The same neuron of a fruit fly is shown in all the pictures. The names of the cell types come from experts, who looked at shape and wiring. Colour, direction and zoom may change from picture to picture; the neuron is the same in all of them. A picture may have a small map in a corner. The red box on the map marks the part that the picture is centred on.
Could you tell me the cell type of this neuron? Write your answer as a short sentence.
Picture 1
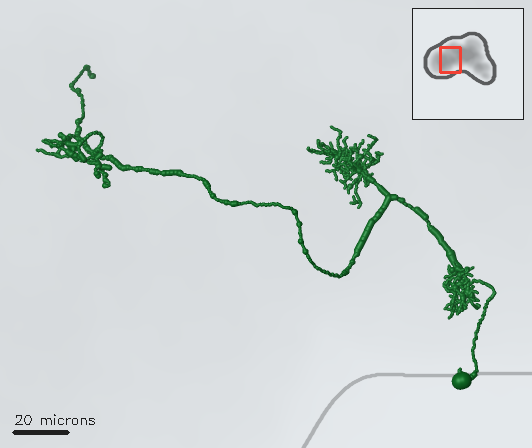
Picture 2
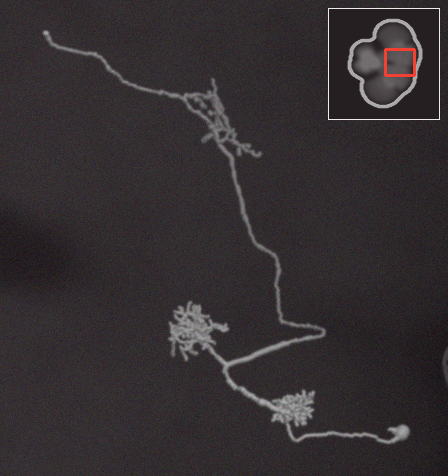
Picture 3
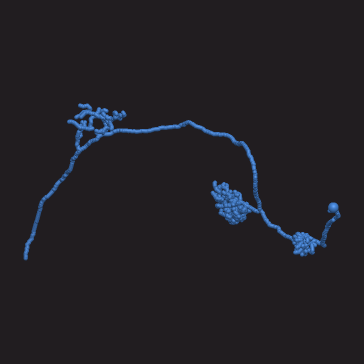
The cell type is PFL1.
